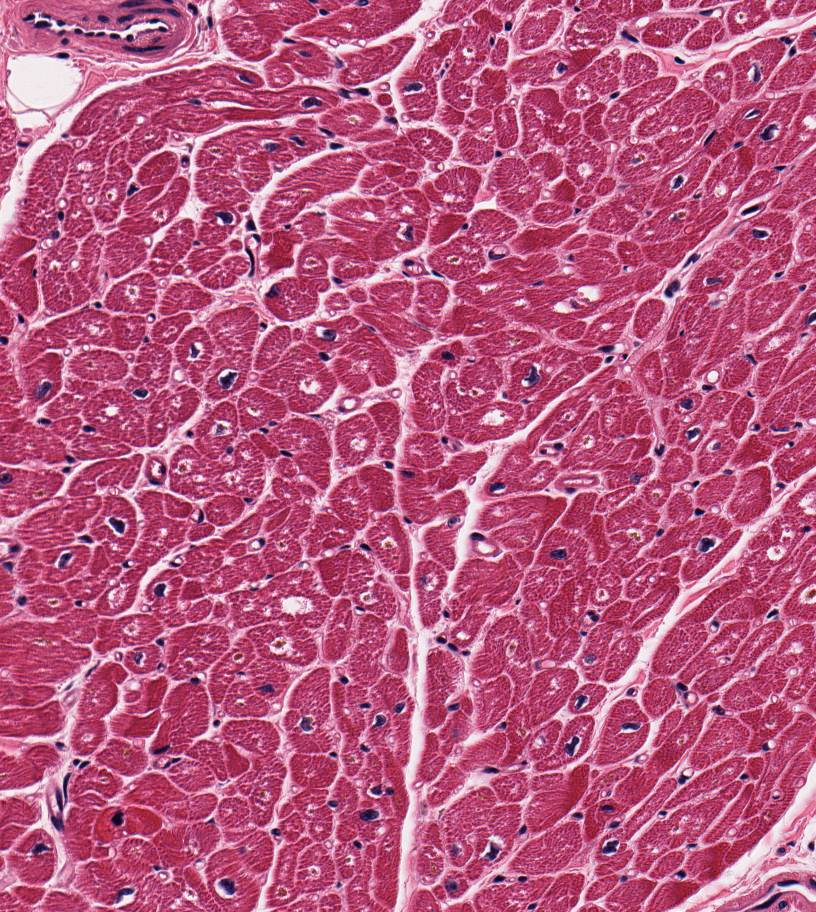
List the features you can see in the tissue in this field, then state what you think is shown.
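Closely packed muscle fibres, cut mainly in cross-section, occupy most of the field. Many nuclei lie in a pale clear zone holding fine yellow-brown granules. Small dark, elongated nuclei sit in the narrow spaces between fibres. Top left, a small vessel lies beside an empty, clear fat cell. The tissue is atrial appendage of the heart.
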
